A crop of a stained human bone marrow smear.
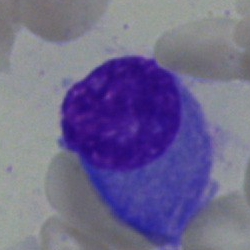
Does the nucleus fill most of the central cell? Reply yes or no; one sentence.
No, the cytoplasm is broad rather than a narrow rim.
